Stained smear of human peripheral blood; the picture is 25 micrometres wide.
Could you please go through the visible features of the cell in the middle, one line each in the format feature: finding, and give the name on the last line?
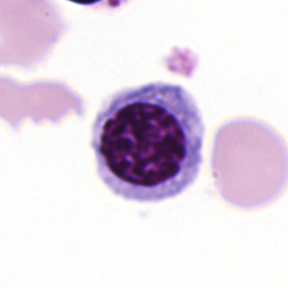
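Where the nucleus sits: near the centre, with cytoplasm showing all the way round
Its size and shape: round, about 7 micrometres across, taking up about 50% of the cell's area
Chromatin: dark purple in coarse clumps, paler streaks running between them
Cytoplasm: pale lilac-grey
Outline: round, nothing projecting from the surface
So what you have: a normoblast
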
